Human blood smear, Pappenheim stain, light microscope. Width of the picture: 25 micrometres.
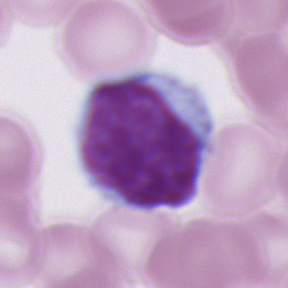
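Typical lymphocyte. The nucleus is a single unlobed mass of about 12 by 9 micrometres and fills most of the cell. A narrow rim of pale blue cytoplasm surrounds it, widest as a crescent at the upper right of the nucleus.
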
